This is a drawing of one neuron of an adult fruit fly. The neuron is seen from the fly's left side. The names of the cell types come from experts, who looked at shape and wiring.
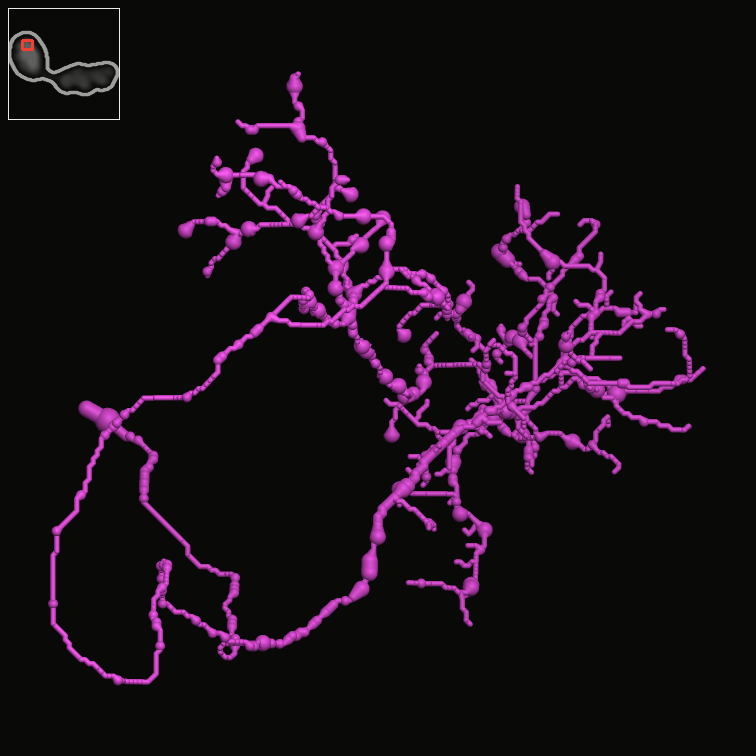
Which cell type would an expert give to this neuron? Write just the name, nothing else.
LHAD1f5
